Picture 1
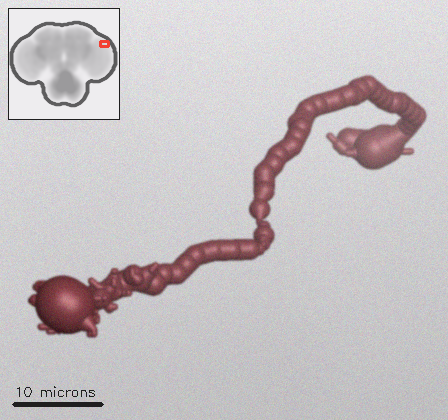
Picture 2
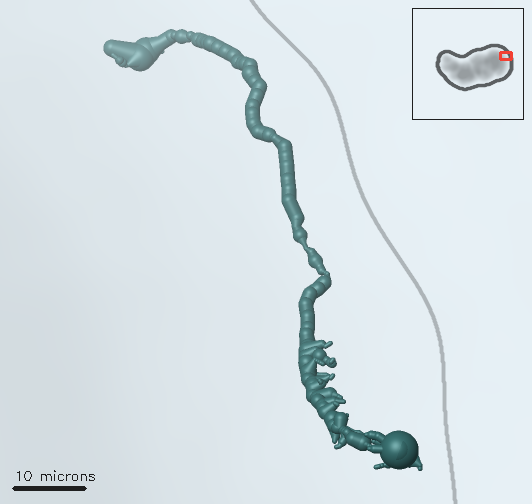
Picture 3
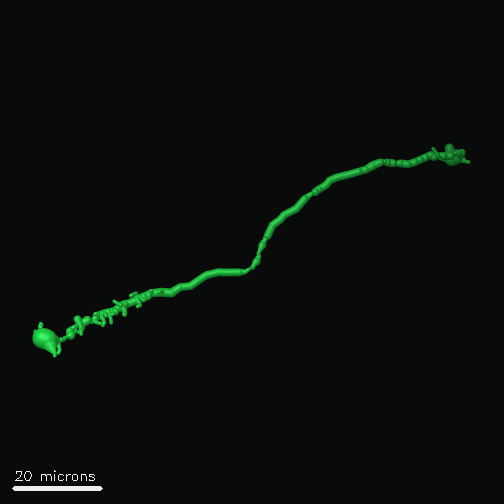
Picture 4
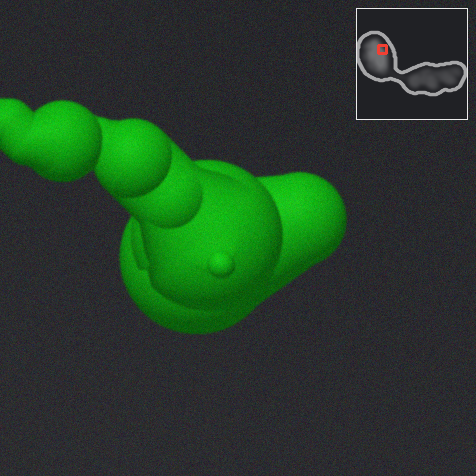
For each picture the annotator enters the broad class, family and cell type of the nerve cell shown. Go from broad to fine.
optic-lobe intrinsic neuron; L; L2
